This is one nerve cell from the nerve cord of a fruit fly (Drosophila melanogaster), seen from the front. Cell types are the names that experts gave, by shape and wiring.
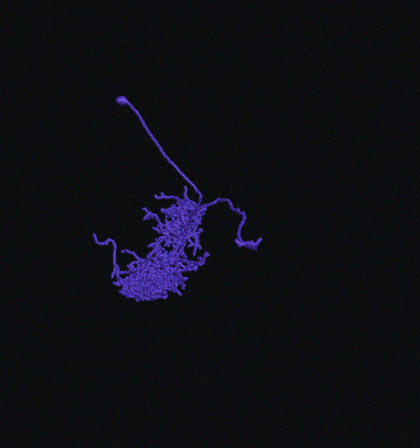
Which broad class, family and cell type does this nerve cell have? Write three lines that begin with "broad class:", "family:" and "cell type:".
broad class: nerve-cord intrinsic neuron
family: hemilineage 23B
cell type: IN23B023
